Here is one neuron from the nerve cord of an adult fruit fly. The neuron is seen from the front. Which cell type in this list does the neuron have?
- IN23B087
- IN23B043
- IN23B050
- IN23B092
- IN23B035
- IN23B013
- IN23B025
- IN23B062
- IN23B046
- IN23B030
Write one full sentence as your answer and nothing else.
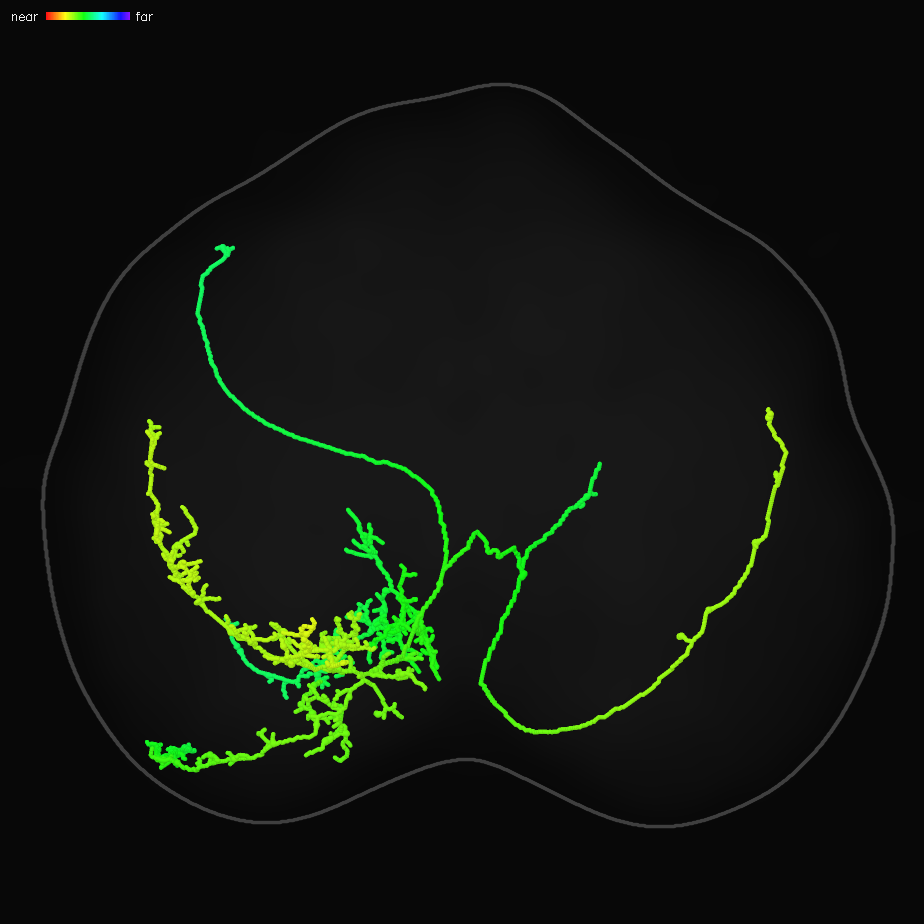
Among cell types, the one for this neuron is IN23B062.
